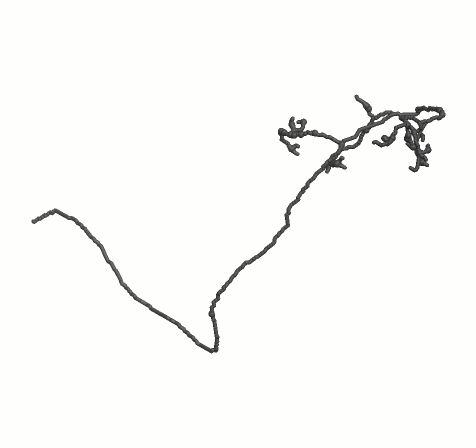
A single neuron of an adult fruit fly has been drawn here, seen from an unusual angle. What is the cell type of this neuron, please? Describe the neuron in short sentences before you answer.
The drawing shows no cell body. As drawn here it is wider than it is tall. This is a sensory neuron entering the brain. It is of cell type ORN_DM1.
